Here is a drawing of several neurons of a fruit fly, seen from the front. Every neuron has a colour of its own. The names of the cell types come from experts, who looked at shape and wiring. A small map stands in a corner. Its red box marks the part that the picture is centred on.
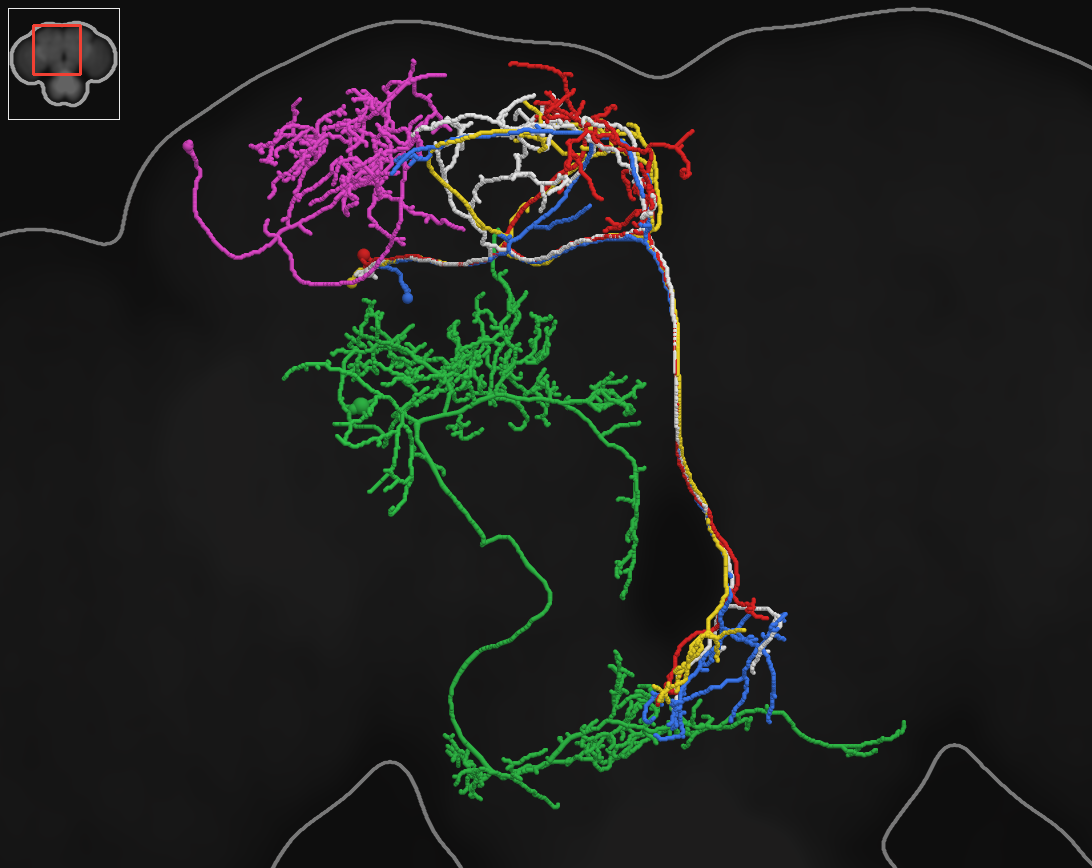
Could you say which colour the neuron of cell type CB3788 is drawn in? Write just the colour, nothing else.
magenta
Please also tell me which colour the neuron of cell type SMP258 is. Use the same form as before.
white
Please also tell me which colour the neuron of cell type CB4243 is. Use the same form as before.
blue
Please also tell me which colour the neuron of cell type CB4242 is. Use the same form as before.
red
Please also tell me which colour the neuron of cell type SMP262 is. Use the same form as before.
yellow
